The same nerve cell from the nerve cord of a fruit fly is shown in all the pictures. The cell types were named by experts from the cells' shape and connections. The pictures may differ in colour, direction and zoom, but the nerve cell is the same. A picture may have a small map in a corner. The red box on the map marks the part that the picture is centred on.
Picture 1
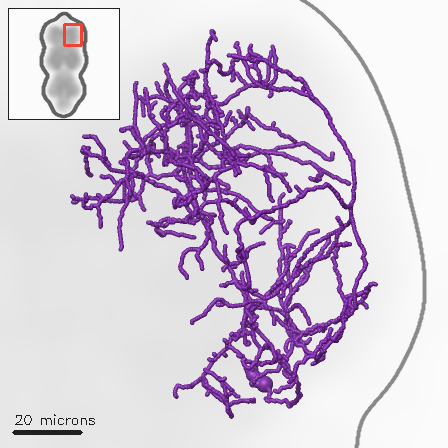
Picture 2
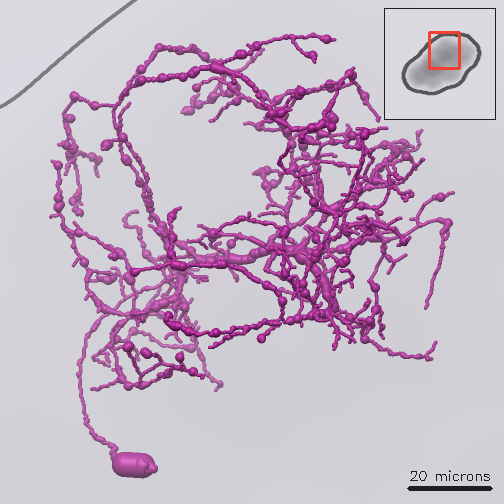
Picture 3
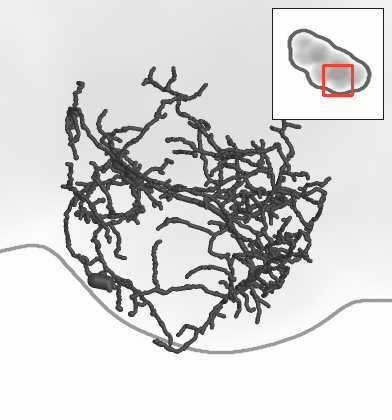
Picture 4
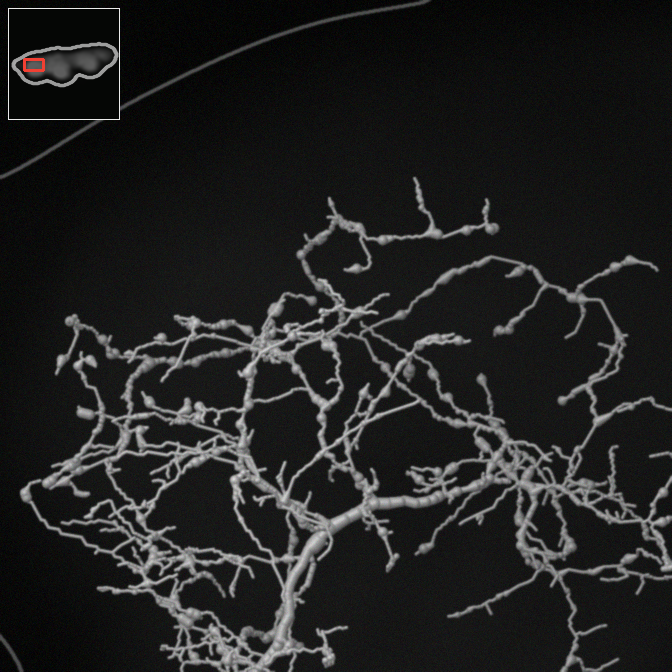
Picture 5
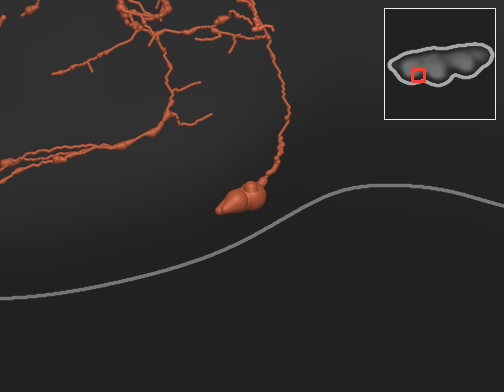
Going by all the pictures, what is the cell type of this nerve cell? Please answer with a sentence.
The cell type is IN04B009.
